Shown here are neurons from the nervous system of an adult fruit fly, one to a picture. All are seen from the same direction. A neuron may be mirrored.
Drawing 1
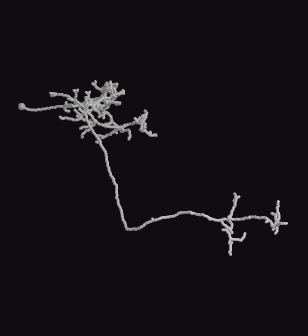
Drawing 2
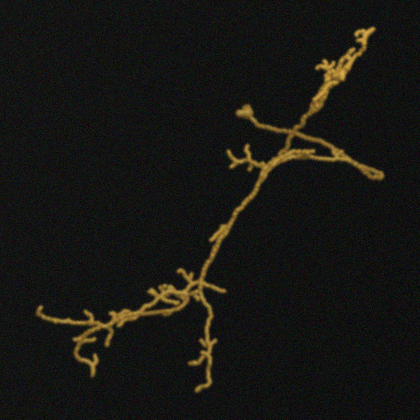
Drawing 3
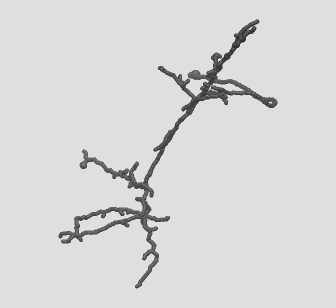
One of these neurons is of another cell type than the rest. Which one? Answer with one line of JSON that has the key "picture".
{"picture": 1}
